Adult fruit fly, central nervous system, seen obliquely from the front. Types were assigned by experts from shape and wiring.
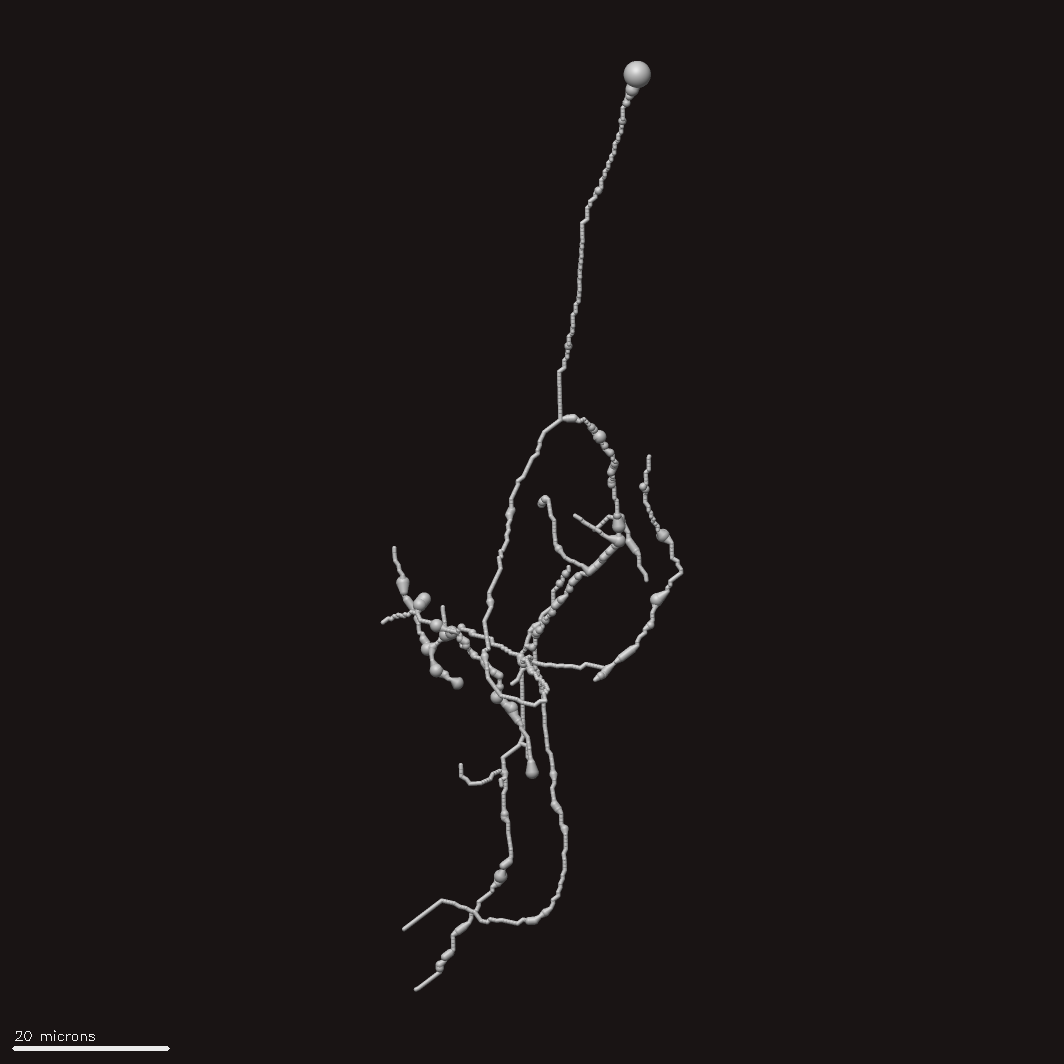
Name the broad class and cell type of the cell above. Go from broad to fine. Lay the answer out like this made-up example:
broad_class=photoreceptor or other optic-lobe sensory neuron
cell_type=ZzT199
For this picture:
broad_class=central-brain intrinsic neuron
cell_type=PS153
